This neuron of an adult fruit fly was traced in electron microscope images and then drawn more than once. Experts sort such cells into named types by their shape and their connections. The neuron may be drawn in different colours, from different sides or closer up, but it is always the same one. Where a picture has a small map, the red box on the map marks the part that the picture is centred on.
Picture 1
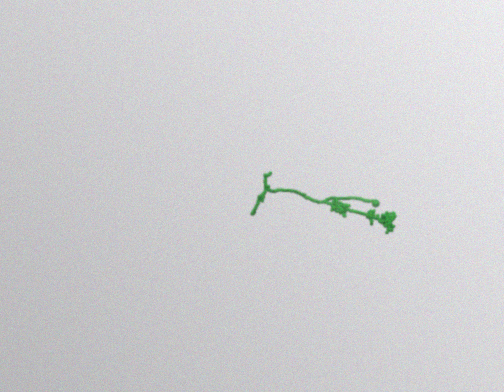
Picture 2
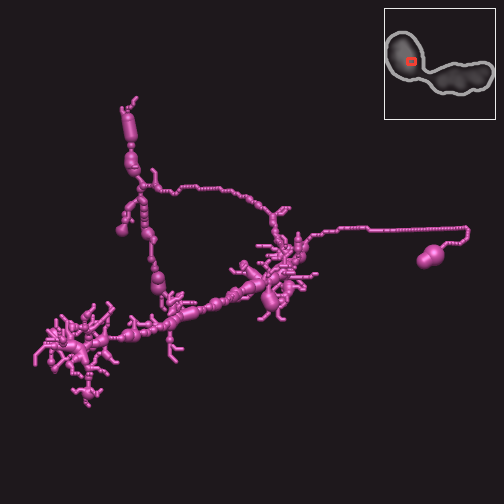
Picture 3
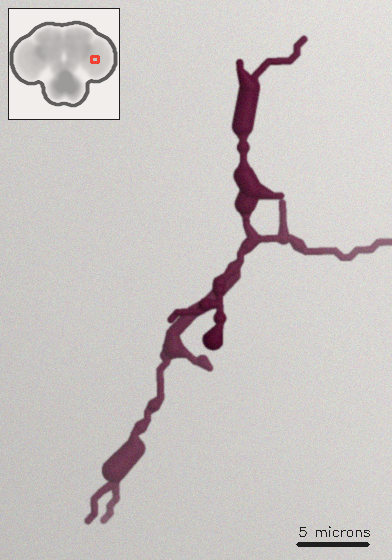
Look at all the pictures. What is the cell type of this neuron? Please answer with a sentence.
The cell type is T2.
